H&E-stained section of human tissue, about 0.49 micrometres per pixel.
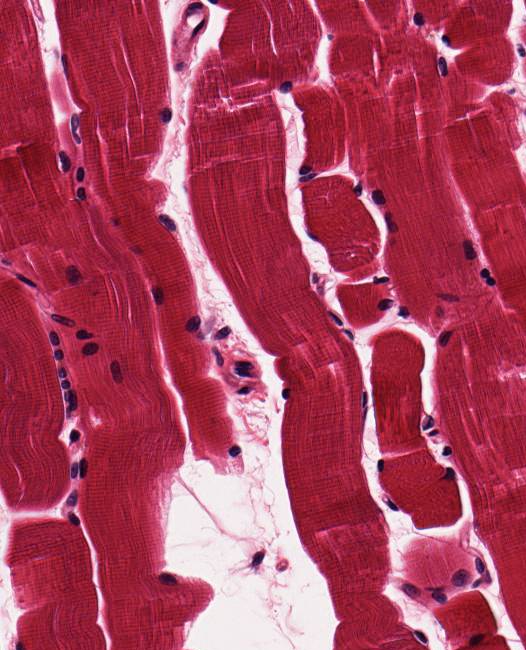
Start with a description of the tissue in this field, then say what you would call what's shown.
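Tracing the field, I see long muscle fibres running roughly from top to bottom across all of it. Their deep red cytoplasm carries fine transverse cross-striations throughout. Small dark nuclei, oval to elongated, sit in the narrow spaces between the fibres. At lower centre, the widest gap holds only thin, wispy, pale connective tissue strands. The tissue is skeletal muscle.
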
